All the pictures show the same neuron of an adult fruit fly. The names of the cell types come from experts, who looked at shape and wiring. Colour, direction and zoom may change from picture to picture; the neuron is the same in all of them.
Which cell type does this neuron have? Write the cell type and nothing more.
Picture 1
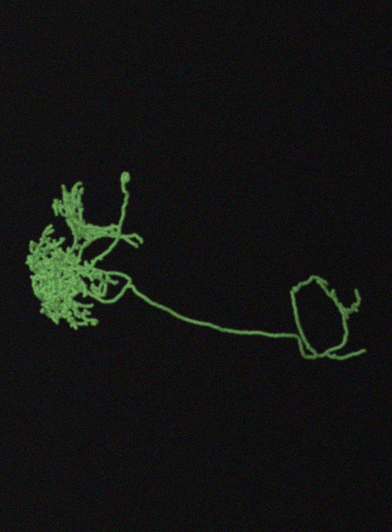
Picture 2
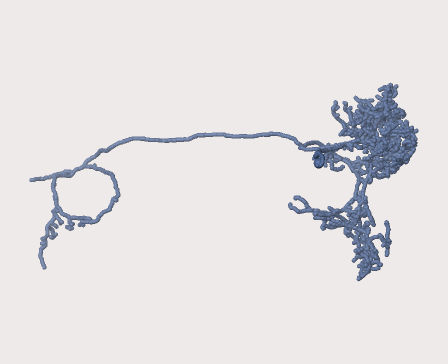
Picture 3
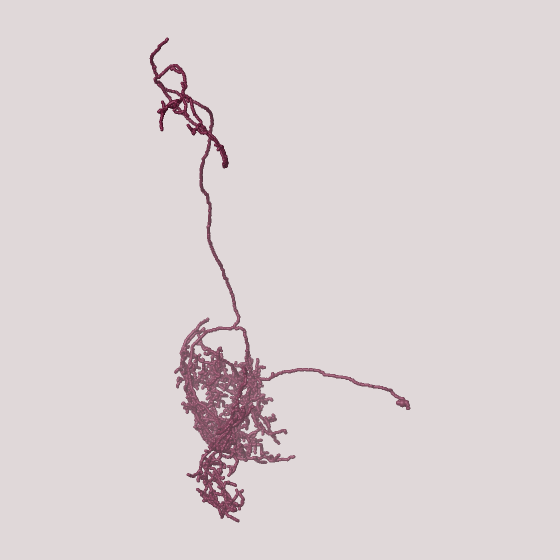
AVLP574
